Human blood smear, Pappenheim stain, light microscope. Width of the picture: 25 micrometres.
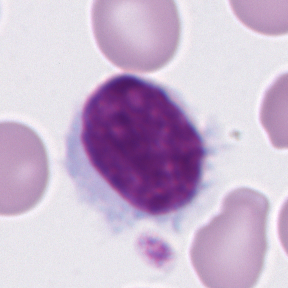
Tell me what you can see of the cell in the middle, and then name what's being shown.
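Along the right and lower edges, fine hair-like projections stick out from the cell. Its cytoplasm is pale blue-grey. The oval nucleus, about 13 by 9 micrometres, lies off-centre, with the widest band of cytoplasm on its left. Its chromatin is dark purple, with small paler patches scattered through it. This is a hairy cell.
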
